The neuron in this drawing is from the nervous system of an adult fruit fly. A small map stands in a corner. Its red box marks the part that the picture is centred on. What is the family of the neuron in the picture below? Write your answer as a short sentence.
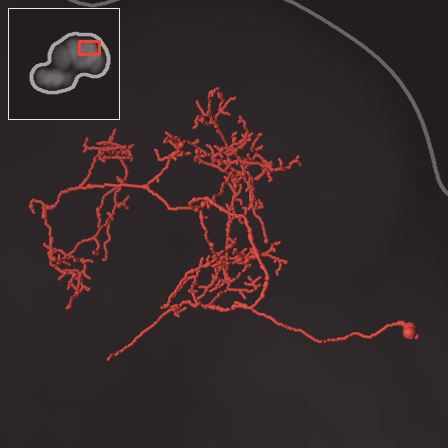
The family is hemilineage CREl1.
